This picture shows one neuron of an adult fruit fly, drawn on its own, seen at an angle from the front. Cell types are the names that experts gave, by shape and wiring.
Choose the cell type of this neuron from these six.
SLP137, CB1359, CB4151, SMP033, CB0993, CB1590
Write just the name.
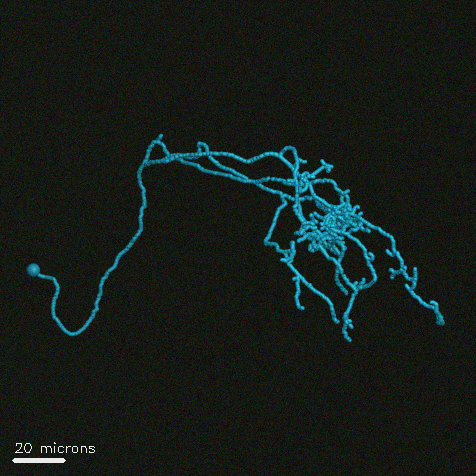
SMP033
